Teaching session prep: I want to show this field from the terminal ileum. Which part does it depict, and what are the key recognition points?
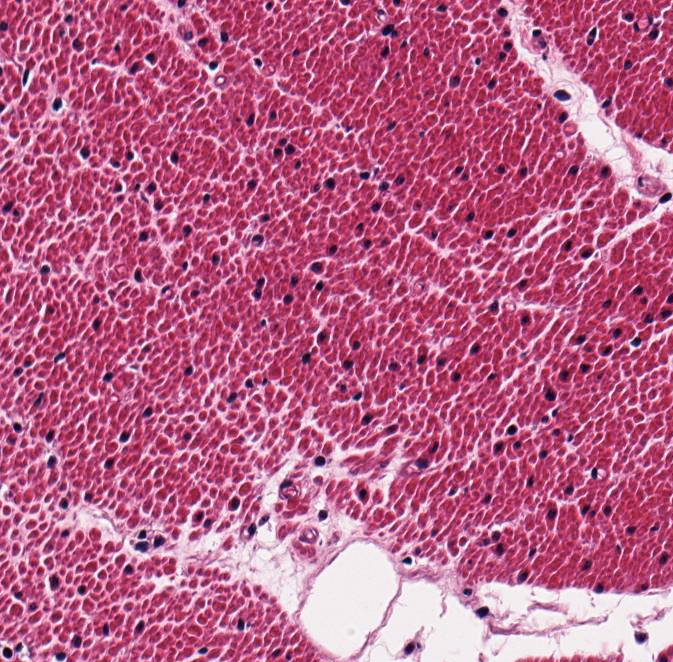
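What you have here is smooth muscle. Nearly the whole field is crowded with small, fairly uniform, rounded to polygonal eosinophilic profiles: fibres cut in cross-section.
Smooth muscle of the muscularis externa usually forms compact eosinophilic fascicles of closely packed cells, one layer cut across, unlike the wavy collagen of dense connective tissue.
Notice small round vessels in loose connective tissue above the large empty space at bottom centre, and no epithelium or glands.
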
